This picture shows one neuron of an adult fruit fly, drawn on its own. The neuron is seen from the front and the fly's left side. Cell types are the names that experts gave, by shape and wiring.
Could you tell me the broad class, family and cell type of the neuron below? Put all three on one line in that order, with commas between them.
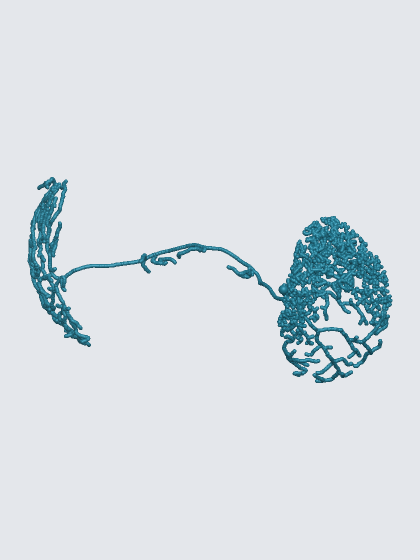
visual projection neuron, hemilineage VPNl&d1_lateral, MeVPMe2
